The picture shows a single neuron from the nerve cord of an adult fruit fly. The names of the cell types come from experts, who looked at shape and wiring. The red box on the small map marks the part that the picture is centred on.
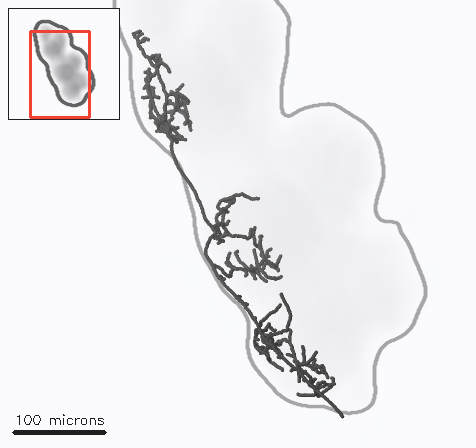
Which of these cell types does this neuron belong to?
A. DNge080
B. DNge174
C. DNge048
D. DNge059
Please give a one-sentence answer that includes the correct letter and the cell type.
The type of the neuron is cell type DNge048, option C.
